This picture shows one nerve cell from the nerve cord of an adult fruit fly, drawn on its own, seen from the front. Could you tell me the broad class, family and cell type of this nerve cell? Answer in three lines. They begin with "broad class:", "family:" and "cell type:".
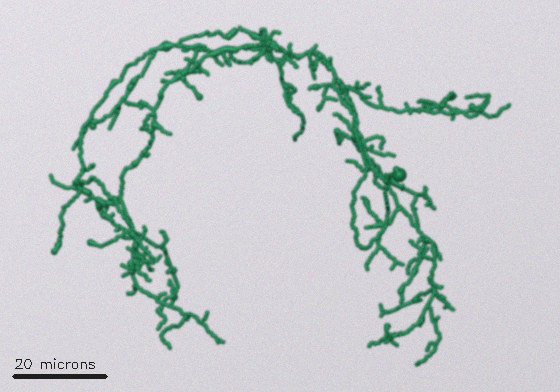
broad class: nerve-cord intrinsic neuron
family: hemilineage 08A
cell type: IN08A030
